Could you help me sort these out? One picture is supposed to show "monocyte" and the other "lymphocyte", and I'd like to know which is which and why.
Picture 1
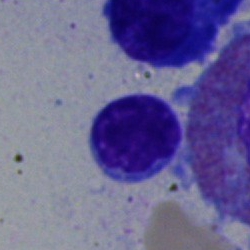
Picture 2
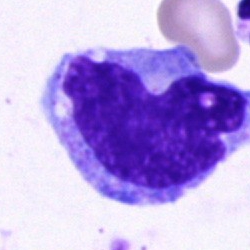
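A lymphocyte appears in picture 1 and a monocyte in picture 2. The lymphocyte has a round, smooth outline, whereas the monocyte's outline is irregular and somewhat angular. The monocyte's nucleus is irregular and folded, with a deep notch in its upper edge, and fills most of the cell, leaving a moderate rim of pale greyish blue cytoplasm. At the left edge of the monocyte, a few small pale clear spots lie in the cytoplasm.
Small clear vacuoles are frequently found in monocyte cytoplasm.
The lymphocyte's chromatin is dense, dark purple and slightly mottled, and its cytoplasm shows no granules. As for neighbours, a much larger cell with purple granular cytoplasm lies just to the right of the lymphocyte, and a red cell touches the monocyte's upper right edge.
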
